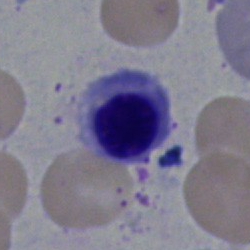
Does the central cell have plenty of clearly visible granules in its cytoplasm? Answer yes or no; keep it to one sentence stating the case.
No, in the cell's cytoplasm no granules are visible.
